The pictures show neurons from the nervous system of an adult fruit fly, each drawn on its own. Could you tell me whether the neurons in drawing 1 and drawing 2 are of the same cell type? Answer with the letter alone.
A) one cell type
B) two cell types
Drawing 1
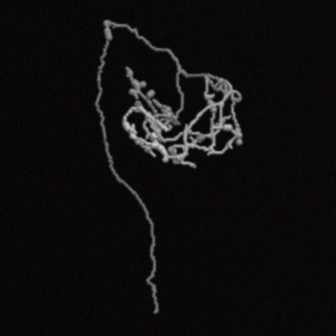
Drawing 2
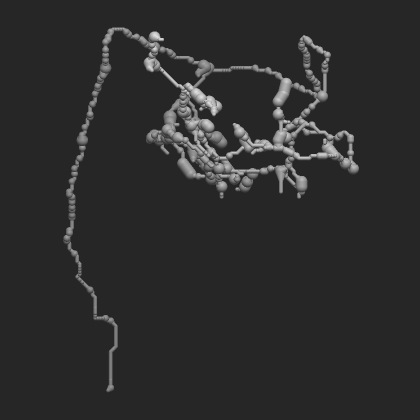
A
